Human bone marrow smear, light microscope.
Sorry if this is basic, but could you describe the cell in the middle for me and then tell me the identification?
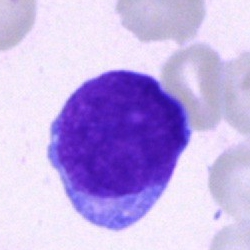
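Look first at where the nucleus sits: off-centre, with most of the cytoplasm lying below it. That cytoplasm is blue and covers a smaller area than the nucleus. You won't find any granules in it. So this is a blast.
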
